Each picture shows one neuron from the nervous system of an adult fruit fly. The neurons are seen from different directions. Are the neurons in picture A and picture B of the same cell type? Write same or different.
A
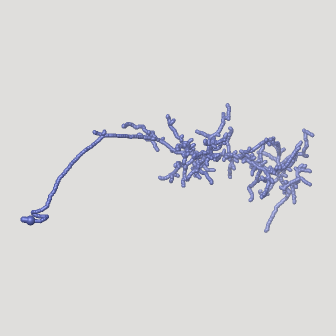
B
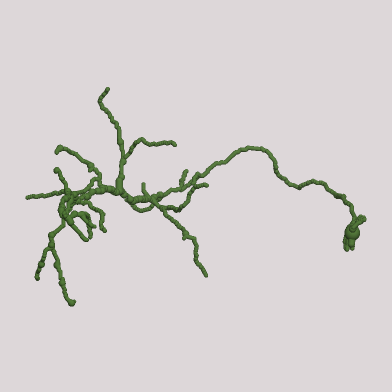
different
